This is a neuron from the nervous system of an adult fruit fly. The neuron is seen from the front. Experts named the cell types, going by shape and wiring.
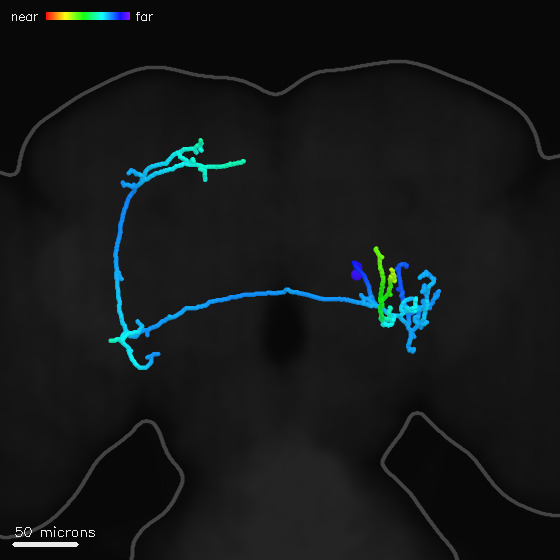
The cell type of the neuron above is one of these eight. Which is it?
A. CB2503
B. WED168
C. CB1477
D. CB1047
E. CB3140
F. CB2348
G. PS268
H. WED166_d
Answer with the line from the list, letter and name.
E. CB3140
